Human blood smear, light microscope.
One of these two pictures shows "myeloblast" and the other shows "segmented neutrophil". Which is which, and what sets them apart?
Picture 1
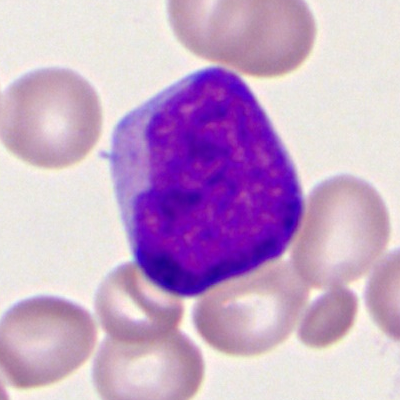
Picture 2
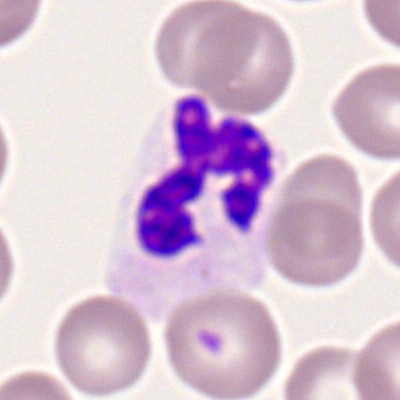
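Two cells are set side by side: a myeloblast in picture 1 and a segmented neutrophil in picture 2. The myeloblast's nucleus is a single unlobed mass that fills most of the cell.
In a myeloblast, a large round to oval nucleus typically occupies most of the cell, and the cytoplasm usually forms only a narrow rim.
In the segmented neutrophil the chromatin is dense, coarsely clumped and dark purple, and no nucleoli can be seen in the nucleus.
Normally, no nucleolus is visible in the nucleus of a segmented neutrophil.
The cytoplasm differs as well: the myeloblast shows neither granules nor vacuoles, while the neutrophil's cytoplasm is very pale pinkish-lilac and holds no coarse orange-red granules. The myeloblast's outline is angular, with several straight edges meeting at corners. Red cells press against the myeloblast at its lower and right edges, and against the neutrophil on its right side.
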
